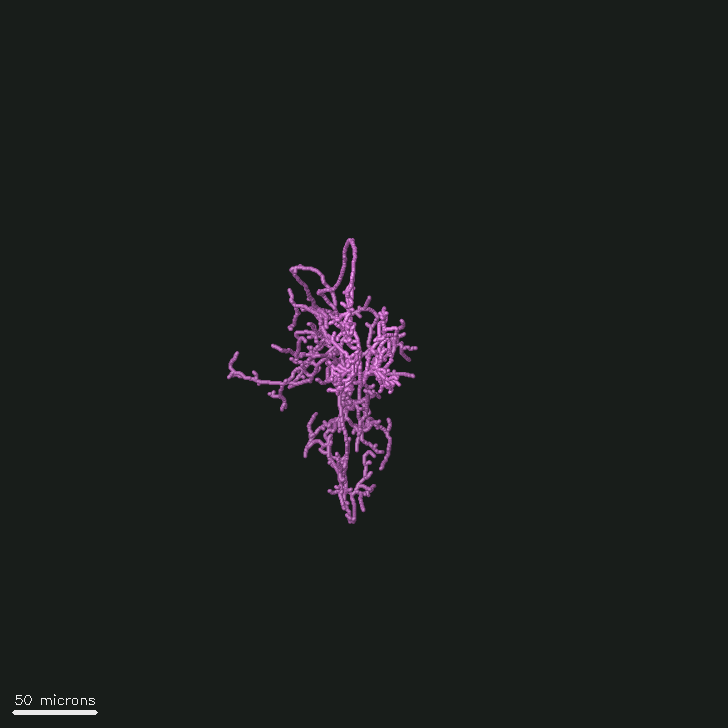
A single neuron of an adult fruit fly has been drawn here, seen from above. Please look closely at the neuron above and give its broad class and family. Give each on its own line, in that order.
central-brain intrinsic neuron
hemilineage LB5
